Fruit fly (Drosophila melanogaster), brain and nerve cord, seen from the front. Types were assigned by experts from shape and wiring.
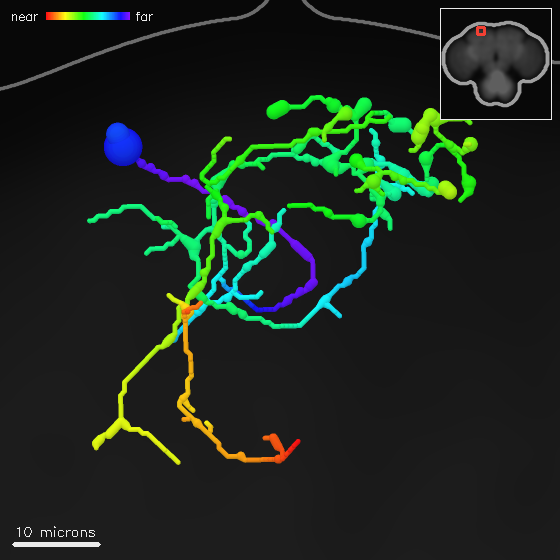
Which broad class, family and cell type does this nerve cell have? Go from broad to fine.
central-brain intrinsic neuron; hemilineage SLPpm1; CB4129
